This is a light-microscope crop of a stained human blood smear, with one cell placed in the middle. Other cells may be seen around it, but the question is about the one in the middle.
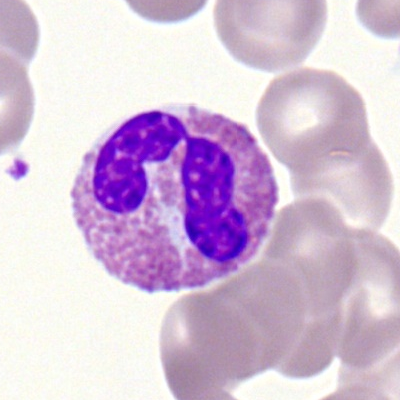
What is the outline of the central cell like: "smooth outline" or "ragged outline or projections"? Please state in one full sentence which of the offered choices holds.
There is a smooth outline around this cell, free of projections.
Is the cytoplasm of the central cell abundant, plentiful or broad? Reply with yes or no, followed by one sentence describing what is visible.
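Yes. The cytoplasm is plentiful and pale pinkish-lilac.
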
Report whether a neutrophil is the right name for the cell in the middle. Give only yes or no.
no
